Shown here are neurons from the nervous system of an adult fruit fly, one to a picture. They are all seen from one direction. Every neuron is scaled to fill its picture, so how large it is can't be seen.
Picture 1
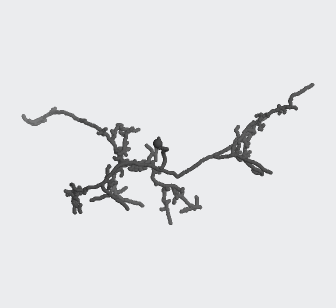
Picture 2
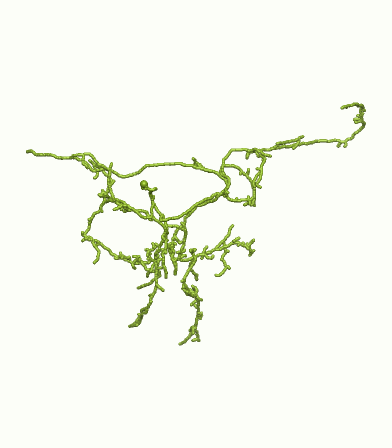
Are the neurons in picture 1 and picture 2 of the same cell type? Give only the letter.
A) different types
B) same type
A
